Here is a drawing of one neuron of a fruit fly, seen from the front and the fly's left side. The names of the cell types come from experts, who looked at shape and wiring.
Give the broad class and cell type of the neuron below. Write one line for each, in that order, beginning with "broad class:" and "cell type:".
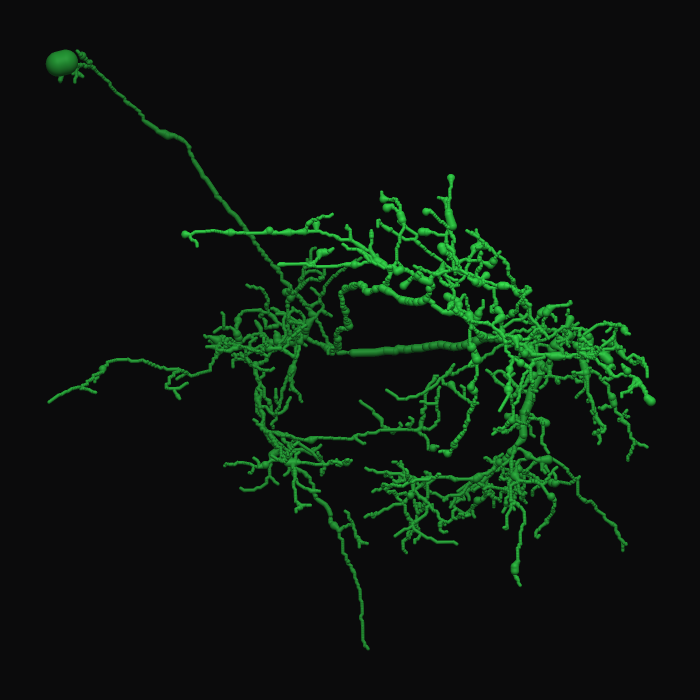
broad class: central-brain intrinsic neuron
cell type: CL130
